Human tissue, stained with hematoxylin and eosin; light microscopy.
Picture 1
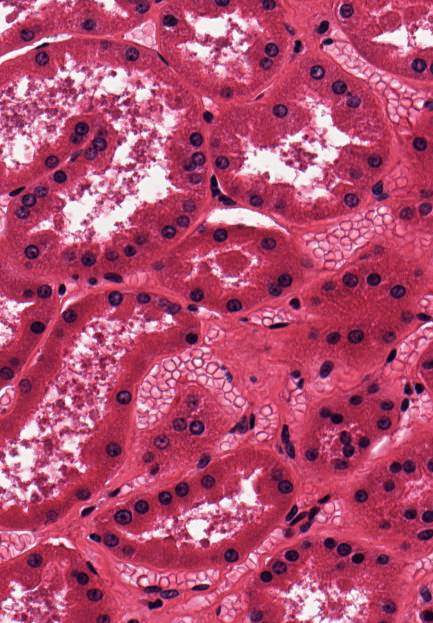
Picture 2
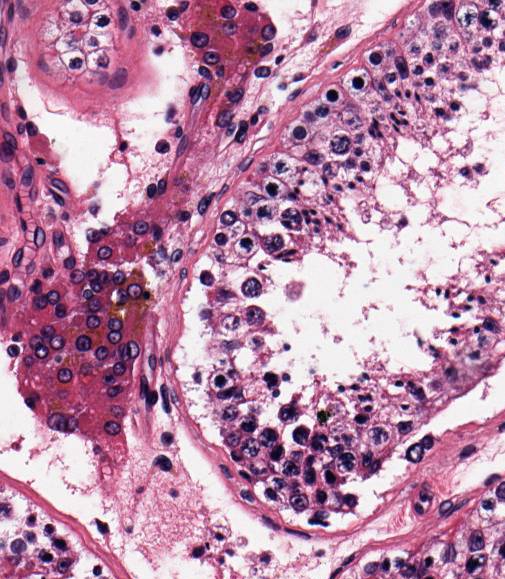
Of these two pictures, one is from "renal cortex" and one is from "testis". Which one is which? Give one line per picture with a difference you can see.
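Site of picture 1: renal cortex. Each tubule is lined by a single layer of cuboidal to low columnar cells.
Site of picture 2: testis. Large round cells with coarse, clumped dark chromatin lie in the middle layers of the tubule lining.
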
